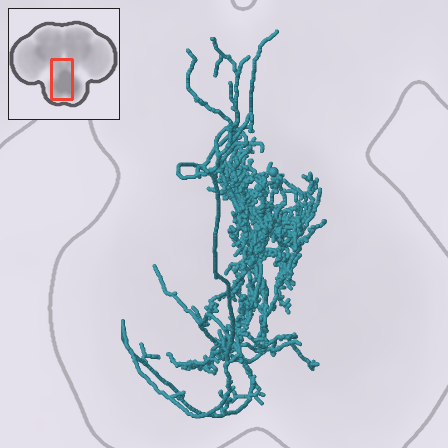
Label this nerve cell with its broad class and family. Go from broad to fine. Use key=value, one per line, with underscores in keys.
broad_class=ascending neuron
family=hemilineage 01A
